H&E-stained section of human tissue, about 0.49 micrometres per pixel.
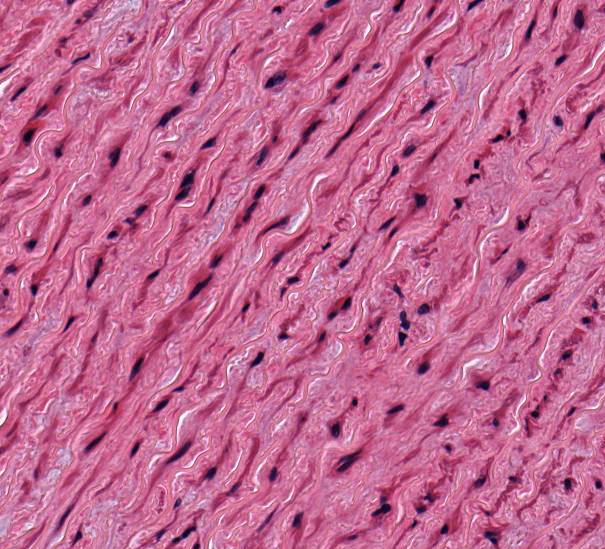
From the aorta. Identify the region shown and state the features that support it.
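Field: tunica media. Parallel eosinophilic fibres, wavy and crimped, fill the field diagonally. Nuclei dark, elongated, spindle-shaped, long axes along the fibres.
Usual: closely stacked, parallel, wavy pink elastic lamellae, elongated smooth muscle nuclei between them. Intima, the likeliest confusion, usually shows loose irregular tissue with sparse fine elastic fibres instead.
Patches of pale bluish-grey wispy material between fibres.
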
